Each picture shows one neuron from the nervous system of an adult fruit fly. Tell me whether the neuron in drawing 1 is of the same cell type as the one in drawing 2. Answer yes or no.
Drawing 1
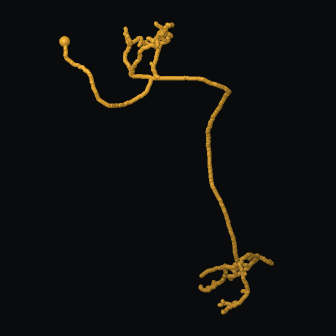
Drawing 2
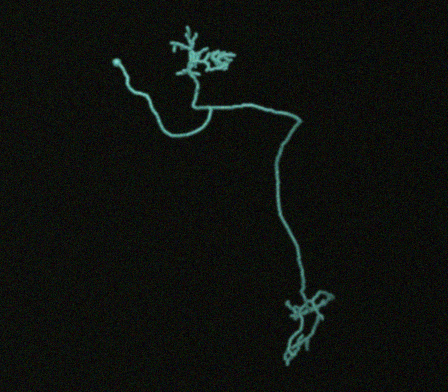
yes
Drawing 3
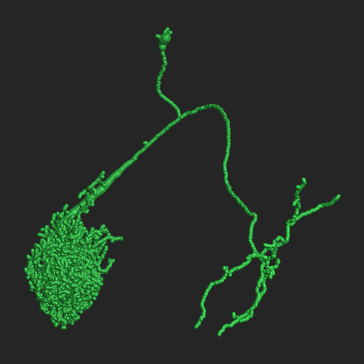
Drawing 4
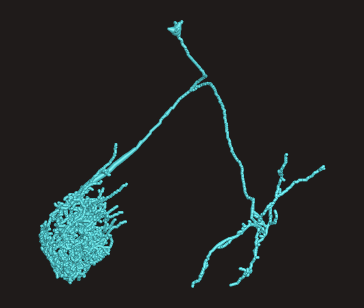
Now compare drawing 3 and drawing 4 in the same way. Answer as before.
yes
